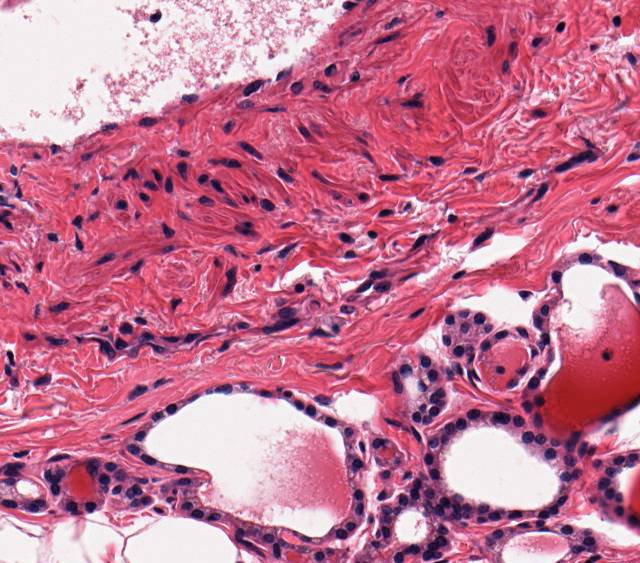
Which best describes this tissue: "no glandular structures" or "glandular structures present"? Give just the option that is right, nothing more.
Glandular structures present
